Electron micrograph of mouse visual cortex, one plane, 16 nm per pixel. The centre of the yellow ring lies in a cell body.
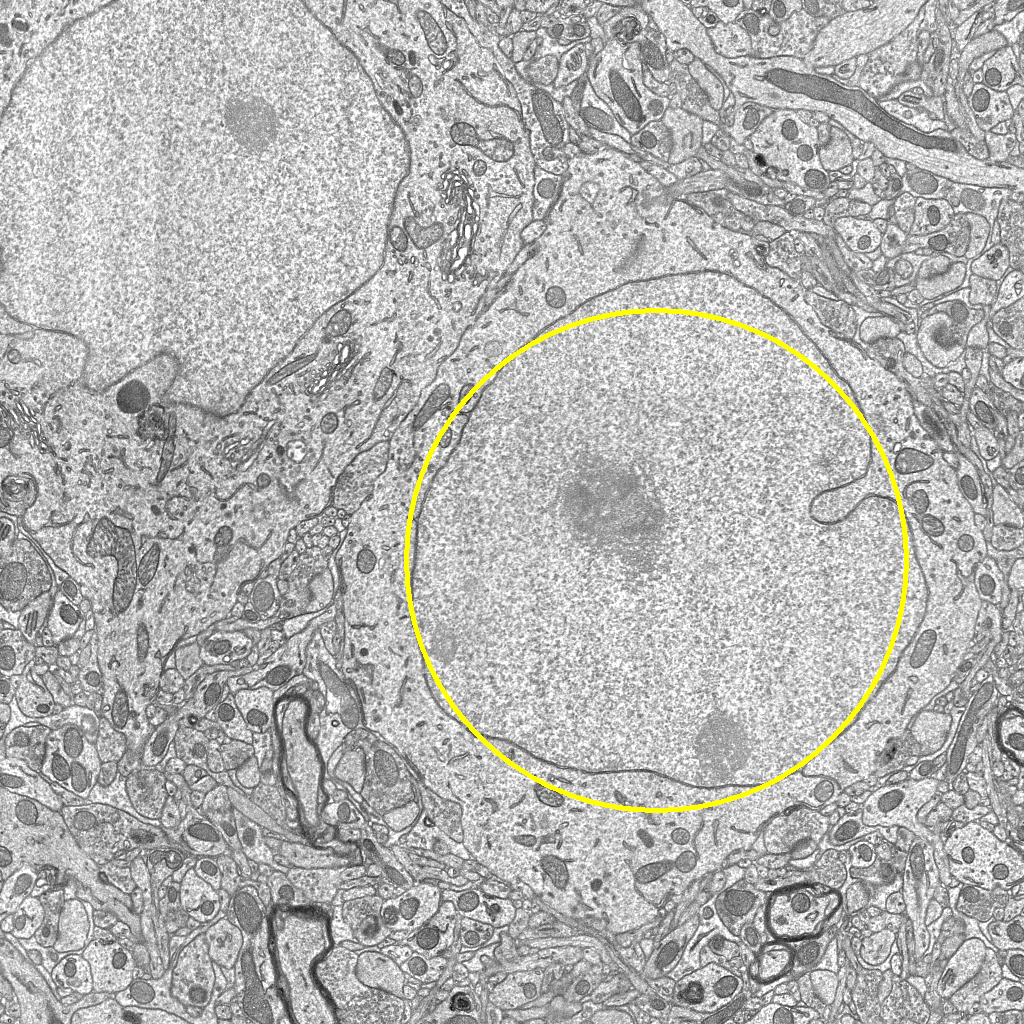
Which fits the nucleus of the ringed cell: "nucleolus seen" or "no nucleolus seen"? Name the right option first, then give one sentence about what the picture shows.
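Nucleolus seen. One darker, granular nucleolus lies a little above and left of the nuclear centre.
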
